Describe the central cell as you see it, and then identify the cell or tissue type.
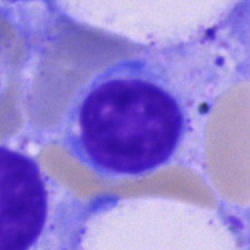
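First, the outline: smooth and round. Next, the cytoplasm: only a thin rim around the nucleus, pale blue in colour. Then the granules: none are seen in the cytoplasm. Finally, the name: lymphocyte.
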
